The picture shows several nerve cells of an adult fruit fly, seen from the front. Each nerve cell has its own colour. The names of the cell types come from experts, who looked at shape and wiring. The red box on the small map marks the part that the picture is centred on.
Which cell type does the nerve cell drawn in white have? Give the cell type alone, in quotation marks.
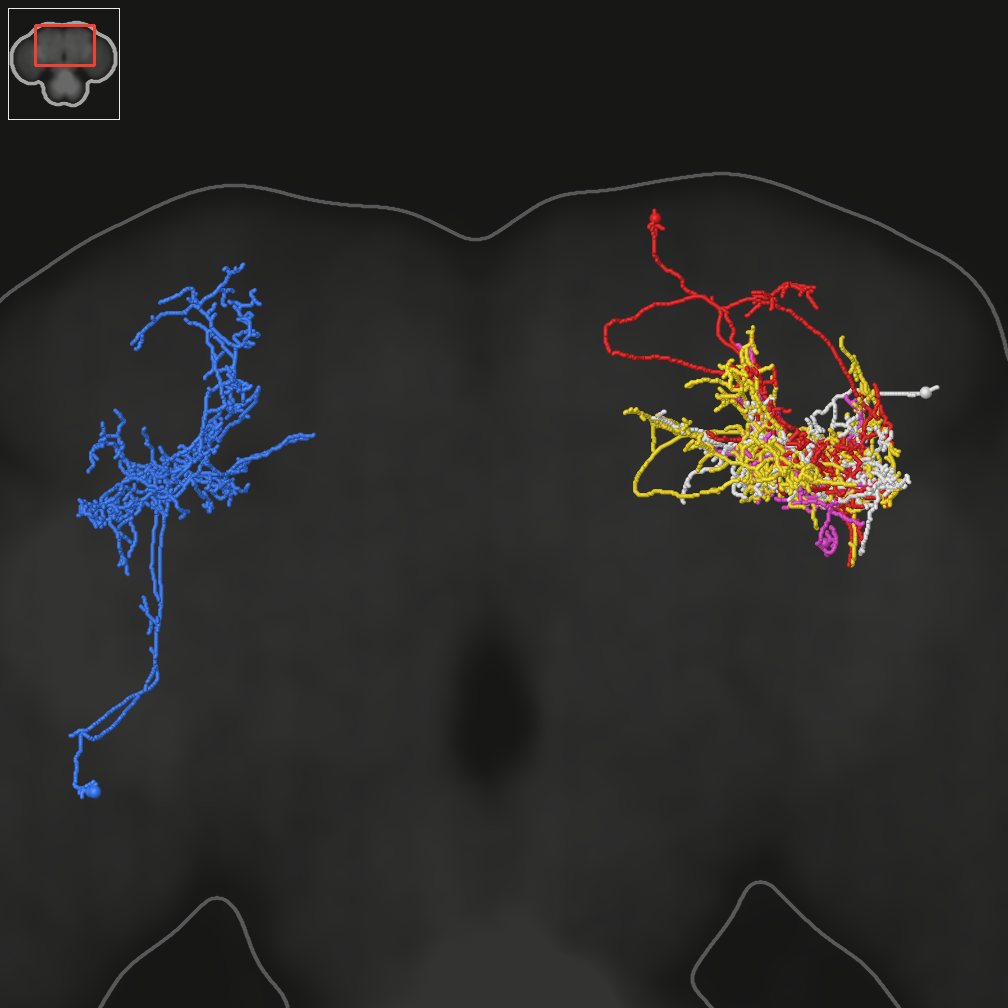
"PLP119"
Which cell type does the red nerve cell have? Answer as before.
"PLP258"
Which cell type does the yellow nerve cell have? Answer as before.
"PLP129"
